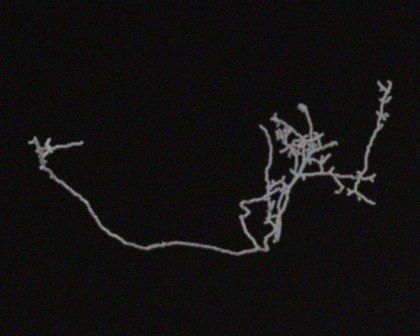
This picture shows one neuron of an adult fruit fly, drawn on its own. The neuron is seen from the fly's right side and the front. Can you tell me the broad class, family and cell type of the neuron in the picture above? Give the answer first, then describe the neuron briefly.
It is a central-brain intrinsic neuron. The family is hemilineage VPNp1_medial. Its cell type is LHPV3a3_b. In this view it is wider than it is tall.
